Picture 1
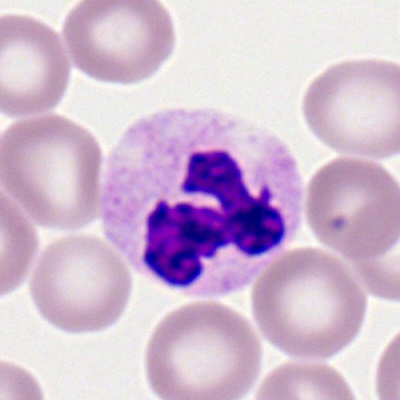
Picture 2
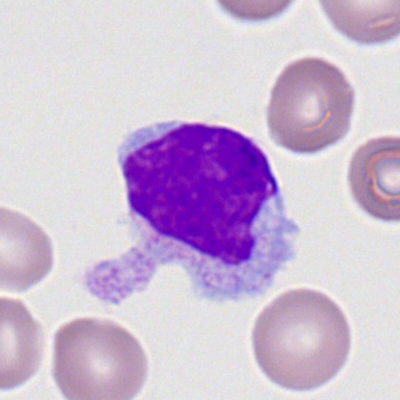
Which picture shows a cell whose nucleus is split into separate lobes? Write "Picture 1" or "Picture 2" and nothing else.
Picture 1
